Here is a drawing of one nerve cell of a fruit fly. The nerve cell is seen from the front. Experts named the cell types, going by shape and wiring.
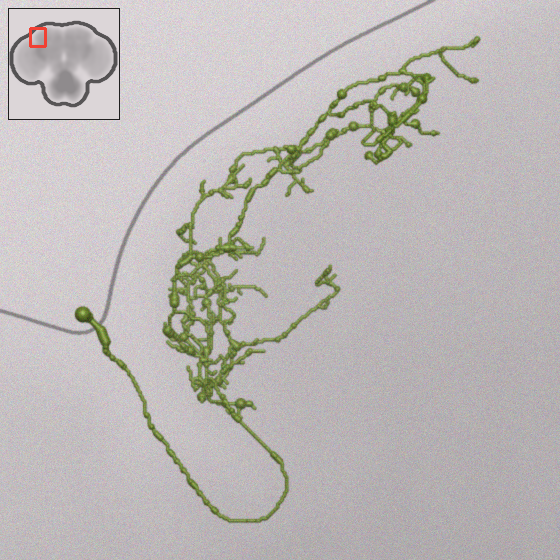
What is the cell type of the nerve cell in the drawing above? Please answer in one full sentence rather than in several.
Classified by cell type, this nerve cell is CB1246.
